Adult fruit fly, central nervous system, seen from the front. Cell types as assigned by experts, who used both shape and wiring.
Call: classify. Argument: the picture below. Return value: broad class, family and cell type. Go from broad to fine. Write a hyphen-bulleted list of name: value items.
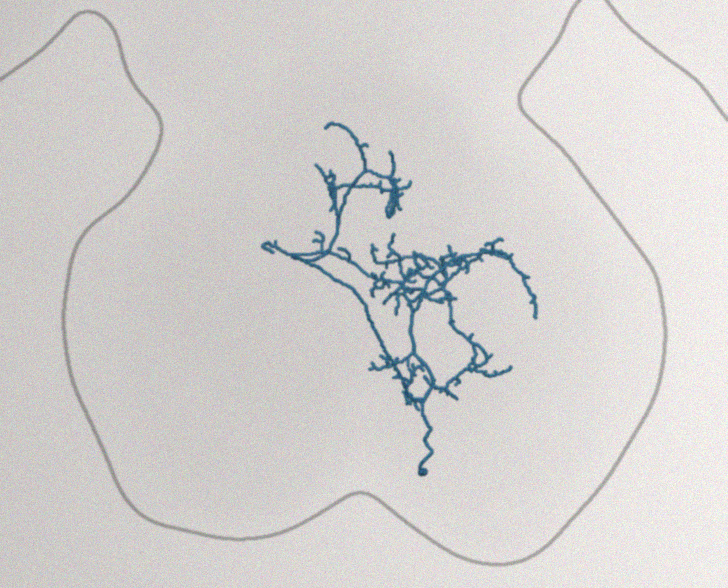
- broad class: nerve-cord intrinsic neuron
- family: hemilineage 06B
- cell type: IN06B080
